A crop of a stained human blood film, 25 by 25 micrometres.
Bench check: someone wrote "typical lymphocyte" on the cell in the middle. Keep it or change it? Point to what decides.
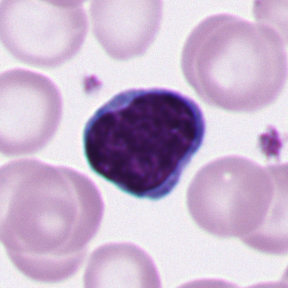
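Dark purple, coarsely clumped chromatin gives this nucleus a pattern that can be made out.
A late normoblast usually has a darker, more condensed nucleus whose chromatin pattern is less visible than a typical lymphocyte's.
The name typical lymphocyte fits this cell. No nucleoli can be seen, and the cytoplasm shows no visible granules.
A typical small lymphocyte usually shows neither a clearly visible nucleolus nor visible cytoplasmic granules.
The nucleus is a single unlobed mass filling nearly the whole cell, which is about 10 micrometres across and roughly round with a few blunt corners.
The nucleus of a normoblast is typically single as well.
On that point alone, the two names could both apply.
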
